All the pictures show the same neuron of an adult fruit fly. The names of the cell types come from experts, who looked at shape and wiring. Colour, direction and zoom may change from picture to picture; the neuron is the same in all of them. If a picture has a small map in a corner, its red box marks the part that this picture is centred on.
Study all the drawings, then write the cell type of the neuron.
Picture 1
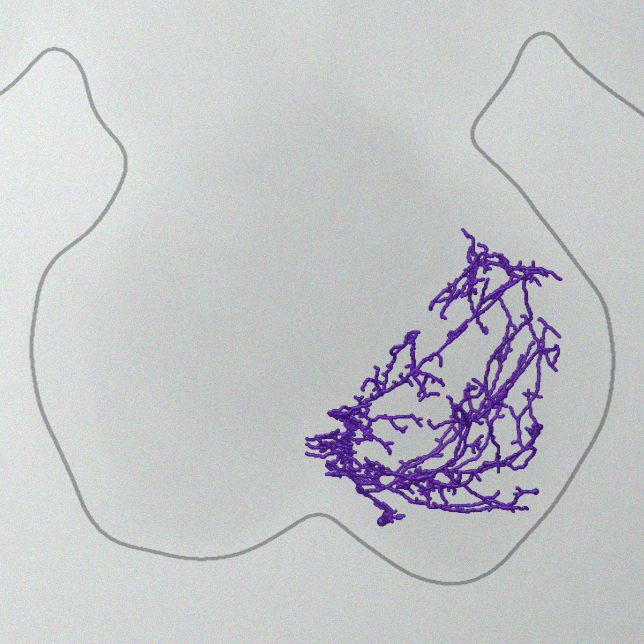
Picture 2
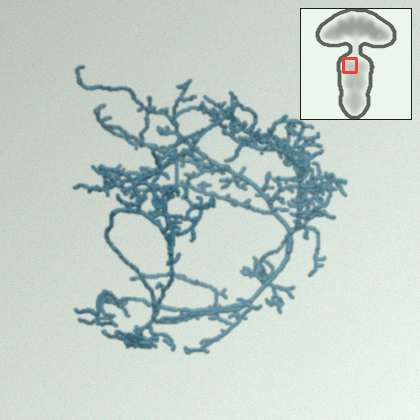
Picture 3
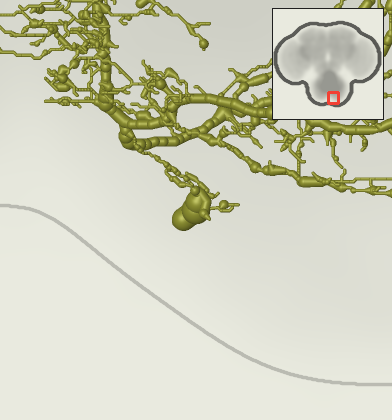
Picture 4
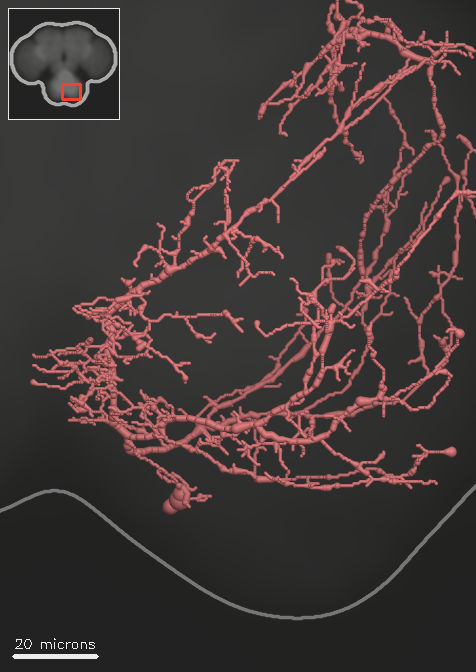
IN04B008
